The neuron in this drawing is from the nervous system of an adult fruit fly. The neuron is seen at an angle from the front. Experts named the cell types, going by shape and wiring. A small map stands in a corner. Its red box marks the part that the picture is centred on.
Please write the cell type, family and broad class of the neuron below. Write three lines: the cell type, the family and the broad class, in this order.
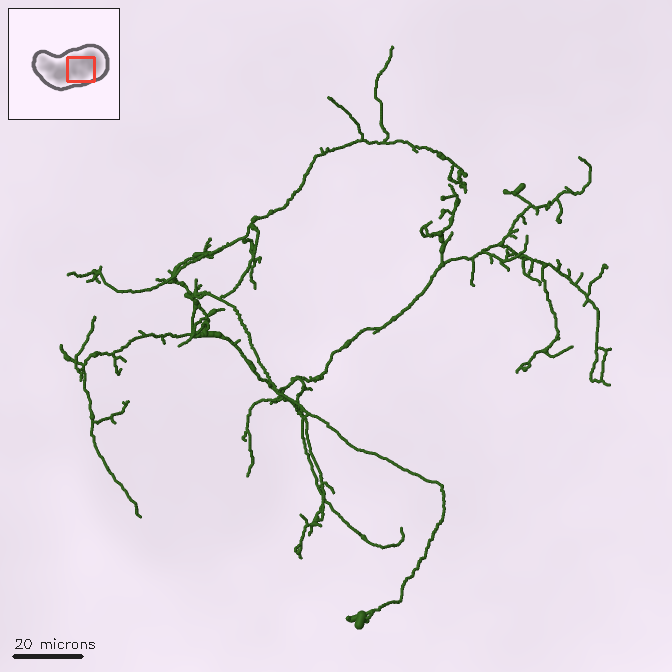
PS331
hemilineage LALv1_ventral
central-brain intrinsic neuron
